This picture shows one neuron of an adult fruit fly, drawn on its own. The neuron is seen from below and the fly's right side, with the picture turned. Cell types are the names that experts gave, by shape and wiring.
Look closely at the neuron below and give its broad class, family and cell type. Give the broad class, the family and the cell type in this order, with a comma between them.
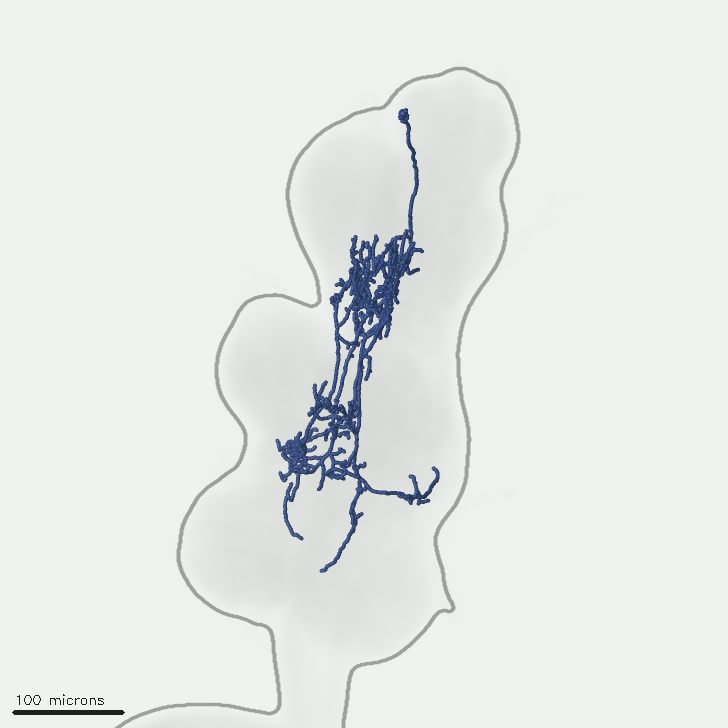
nerve-cord intrinsic neuron, hemilineage 00A, IN00A008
